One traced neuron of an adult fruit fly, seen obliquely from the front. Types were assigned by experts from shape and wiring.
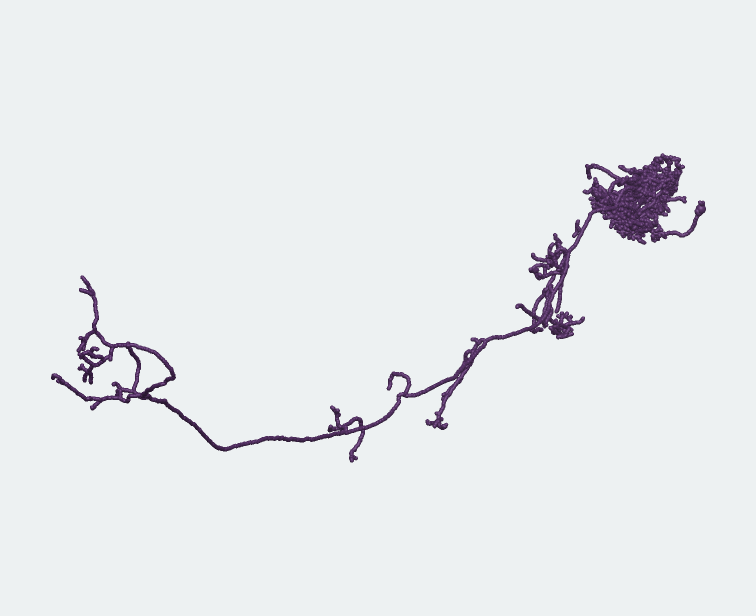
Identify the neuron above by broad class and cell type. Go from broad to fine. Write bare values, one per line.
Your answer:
ascending neuron
ANXXX074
